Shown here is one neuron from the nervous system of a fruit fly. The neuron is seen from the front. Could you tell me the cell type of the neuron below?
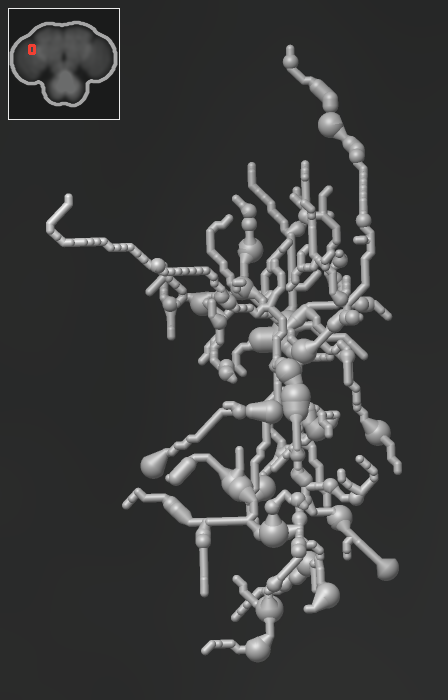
Cm5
